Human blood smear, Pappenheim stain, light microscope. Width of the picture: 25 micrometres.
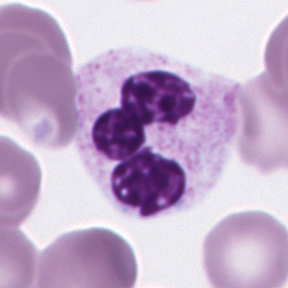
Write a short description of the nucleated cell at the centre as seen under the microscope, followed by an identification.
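The nucleus has three lobes arranged in a curve that opens toward the right. The chromatin is dark purple and coarsely clumped. The cytoplasm is plentiful and pale pink, sprinkled with fine lilac-pink granules. This is a segmented neutrophil.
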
